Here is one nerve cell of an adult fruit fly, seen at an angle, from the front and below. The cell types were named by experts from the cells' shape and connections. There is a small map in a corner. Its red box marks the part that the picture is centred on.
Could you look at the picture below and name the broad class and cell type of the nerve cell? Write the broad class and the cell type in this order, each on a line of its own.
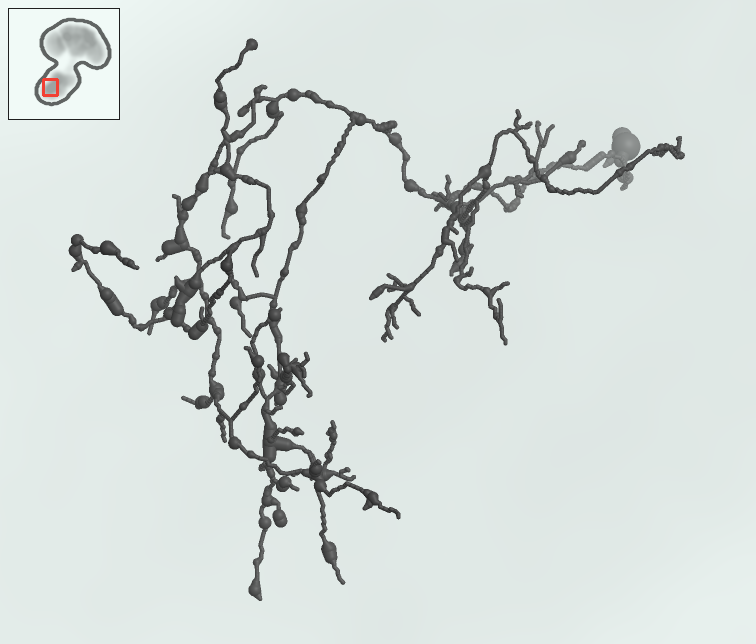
nerve-cord intrinsic neuron
INXXX359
